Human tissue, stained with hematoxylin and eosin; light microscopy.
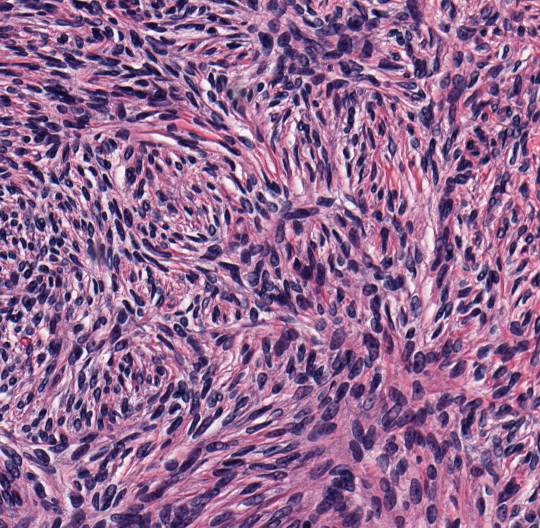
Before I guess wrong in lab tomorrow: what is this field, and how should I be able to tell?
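Ovarian cortex is the main tissue here. First: spindle cells fill the whole field in short interlacing fascicles of changing direction. Second: a whorled arrangement of spindle cells sits in the upper left-centre.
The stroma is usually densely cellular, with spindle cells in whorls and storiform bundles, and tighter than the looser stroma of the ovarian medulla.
Third: thin wavy pink collagen fibres run between the cells, clearest toward the right. Last: no epithelium or glandular structures appear anywhere.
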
